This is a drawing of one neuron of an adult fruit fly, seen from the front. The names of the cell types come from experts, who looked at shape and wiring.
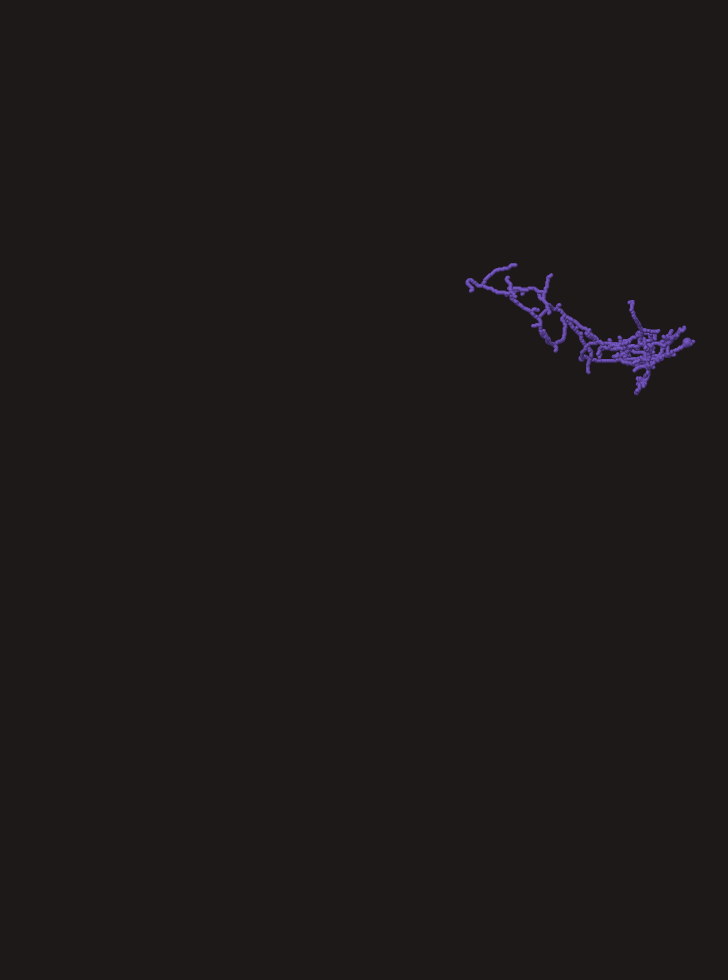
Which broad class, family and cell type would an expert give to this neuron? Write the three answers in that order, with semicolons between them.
central-brain intrinsic neuron; hemilineage SLPp&v1_posterior; LHPV4b7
